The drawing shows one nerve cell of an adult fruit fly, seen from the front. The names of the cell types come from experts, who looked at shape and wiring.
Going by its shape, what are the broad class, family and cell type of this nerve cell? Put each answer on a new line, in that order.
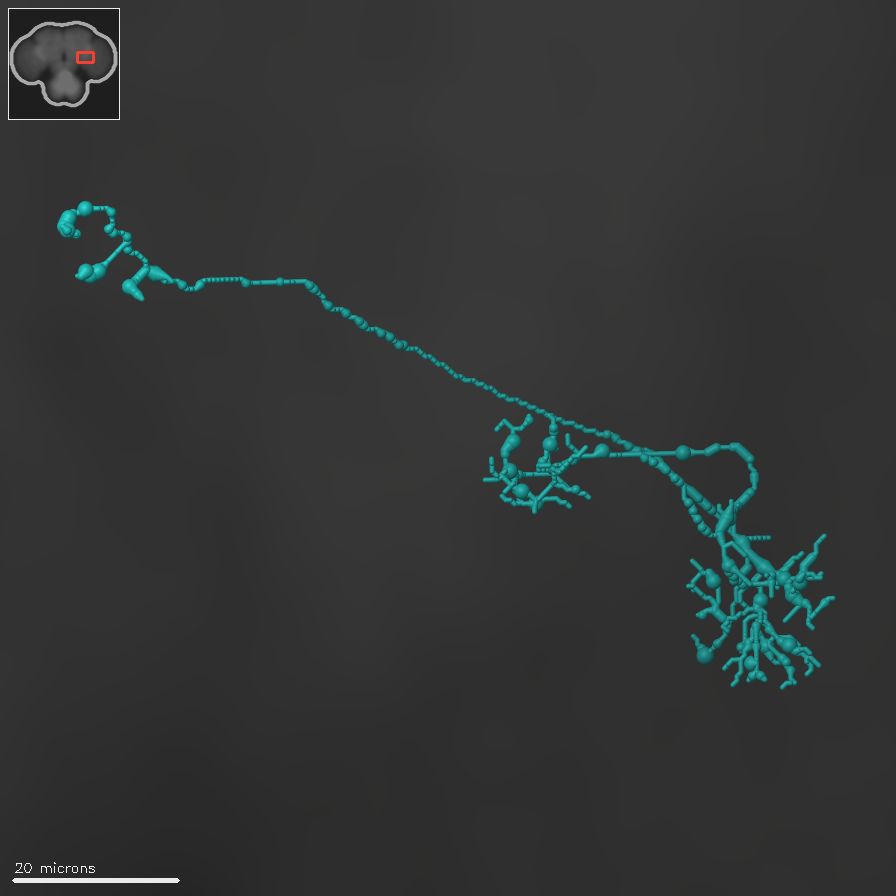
visual projection neuron
LLPC
LLPC1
